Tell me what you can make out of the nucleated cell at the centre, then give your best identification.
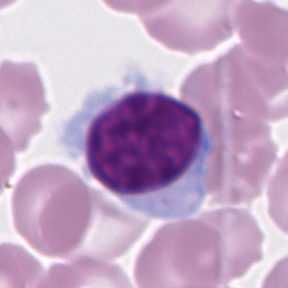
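So the nucleus here is roughly round, with a smooth outline and no indentation. Its chromatin is dark purple and coarsely clumped, with paler gaps in between. You won't find distinct granules in the cytoplasm, and its outer edge is irregular and ragged, most of all at the upper left. It's a typical lymphocyte.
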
